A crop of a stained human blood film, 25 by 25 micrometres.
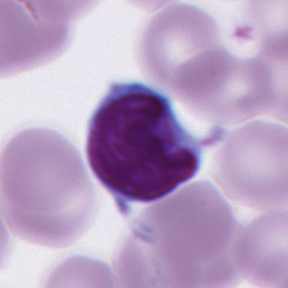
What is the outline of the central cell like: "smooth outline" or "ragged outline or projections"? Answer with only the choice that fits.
Ragged outline or projections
